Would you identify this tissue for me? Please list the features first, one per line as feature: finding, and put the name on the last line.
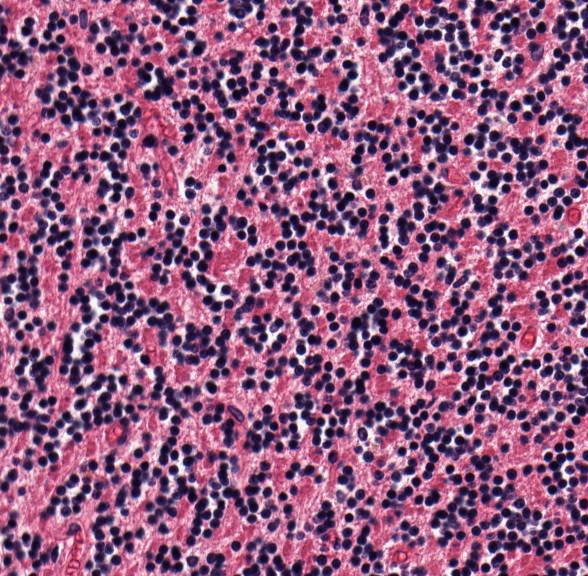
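Arrangement: small dark nuclei crowding evenly; no layers, lobules or other organised units
Nuclei: small, round, uniform, dense dark-staining chromatin
Cytoplasm: little or none around most nuclei
Islands: irregular, pink, finely fibrillary, nucleus-free, between nuclear clusters
Tissue: cerebellum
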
